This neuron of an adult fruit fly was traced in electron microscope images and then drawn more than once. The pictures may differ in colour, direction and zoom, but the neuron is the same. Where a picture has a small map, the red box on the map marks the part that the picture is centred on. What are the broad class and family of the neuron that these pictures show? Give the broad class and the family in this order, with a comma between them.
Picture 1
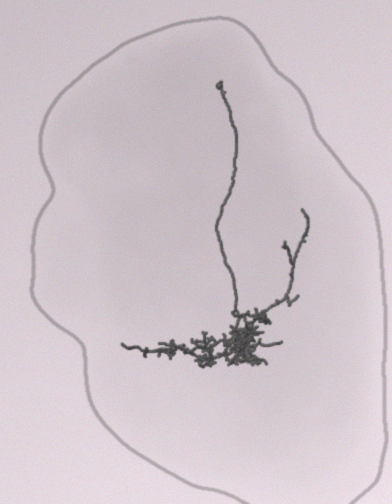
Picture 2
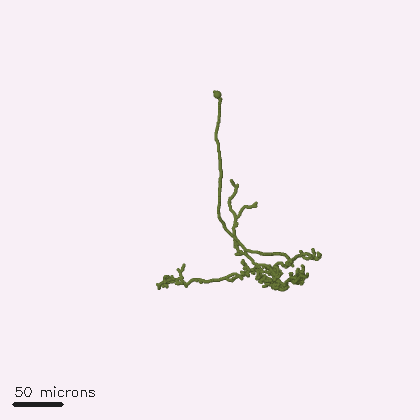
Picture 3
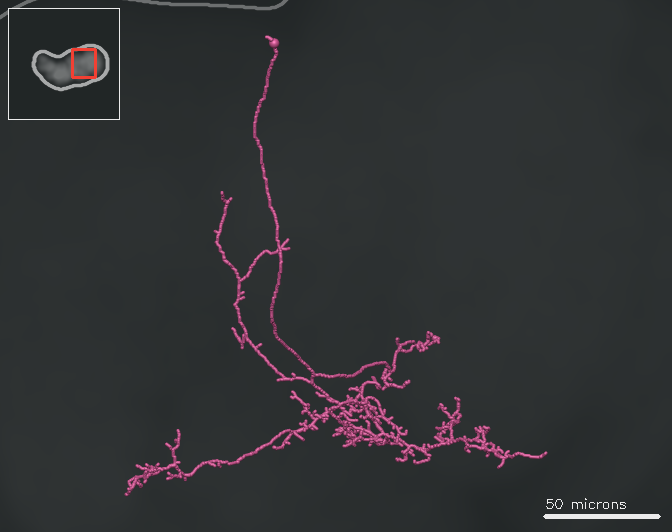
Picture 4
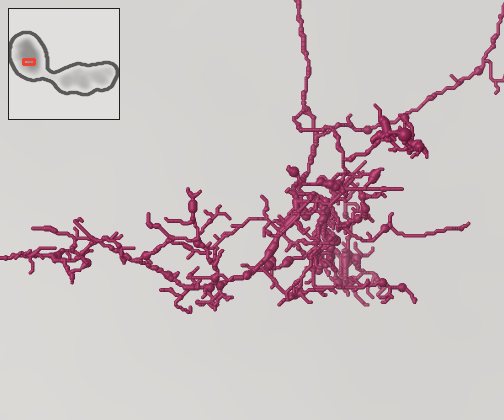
central-brain intrinsic neuron, hemilineage DM1_antero_ventral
